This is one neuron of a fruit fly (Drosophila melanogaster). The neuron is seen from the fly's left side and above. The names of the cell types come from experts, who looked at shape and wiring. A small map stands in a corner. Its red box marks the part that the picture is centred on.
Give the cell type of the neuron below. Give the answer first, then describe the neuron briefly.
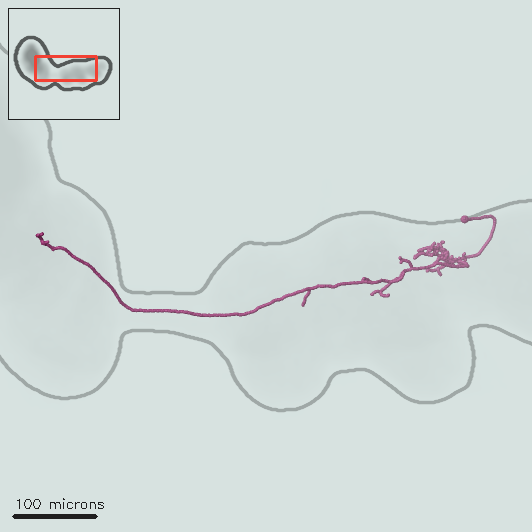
Its cell type is AN19B101. It is an ascending neuron. The cell body can be seen on the right of the picture. From left to right in the picture it spans about 550 microns.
